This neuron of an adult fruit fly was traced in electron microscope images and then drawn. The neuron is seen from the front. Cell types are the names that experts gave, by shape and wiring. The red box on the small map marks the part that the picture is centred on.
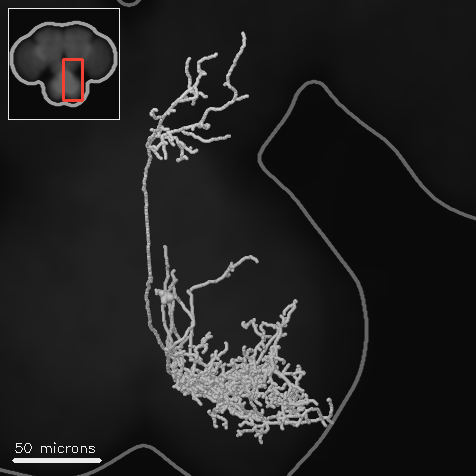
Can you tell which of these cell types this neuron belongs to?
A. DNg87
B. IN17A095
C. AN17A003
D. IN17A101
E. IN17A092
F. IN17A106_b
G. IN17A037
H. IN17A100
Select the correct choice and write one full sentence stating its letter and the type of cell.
Option C, AN17A003, is the type of cell the neuron is.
